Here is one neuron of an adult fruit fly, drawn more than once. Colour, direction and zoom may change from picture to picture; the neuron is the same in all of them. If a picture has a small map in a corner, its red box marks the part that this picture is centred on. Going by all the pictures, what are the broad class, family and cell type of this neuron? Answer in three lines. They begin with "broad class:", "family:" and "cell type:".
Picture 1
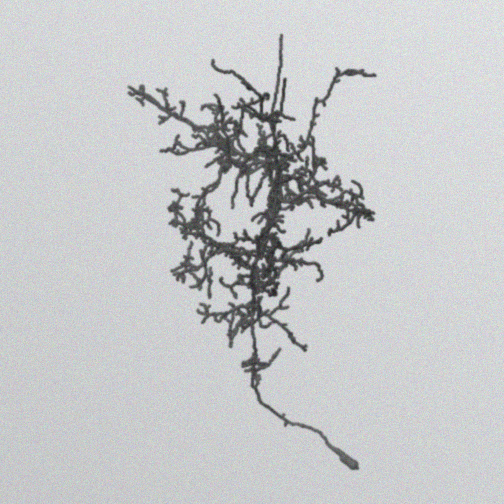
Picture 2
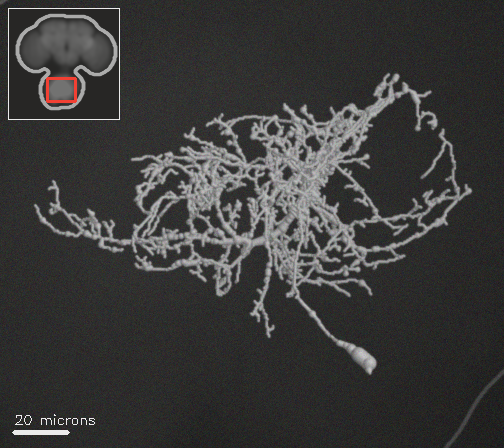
broad class: nerve-cord intrinsic neuron
family: hemilineage 03B
cell type: IN03B034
